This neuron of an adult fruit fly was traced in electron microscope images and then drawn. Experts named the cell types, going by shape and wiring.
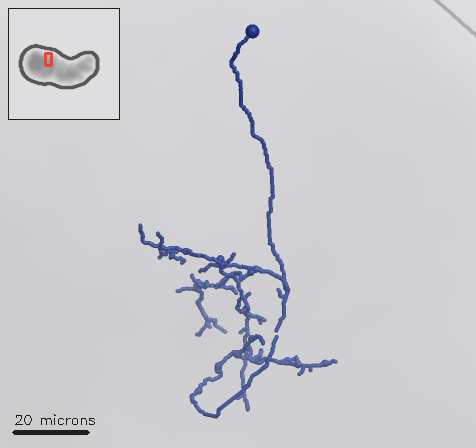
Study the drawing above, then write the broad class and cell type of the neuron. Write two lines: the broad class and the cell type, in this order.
central-brain intrinsic neuron
CB1227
